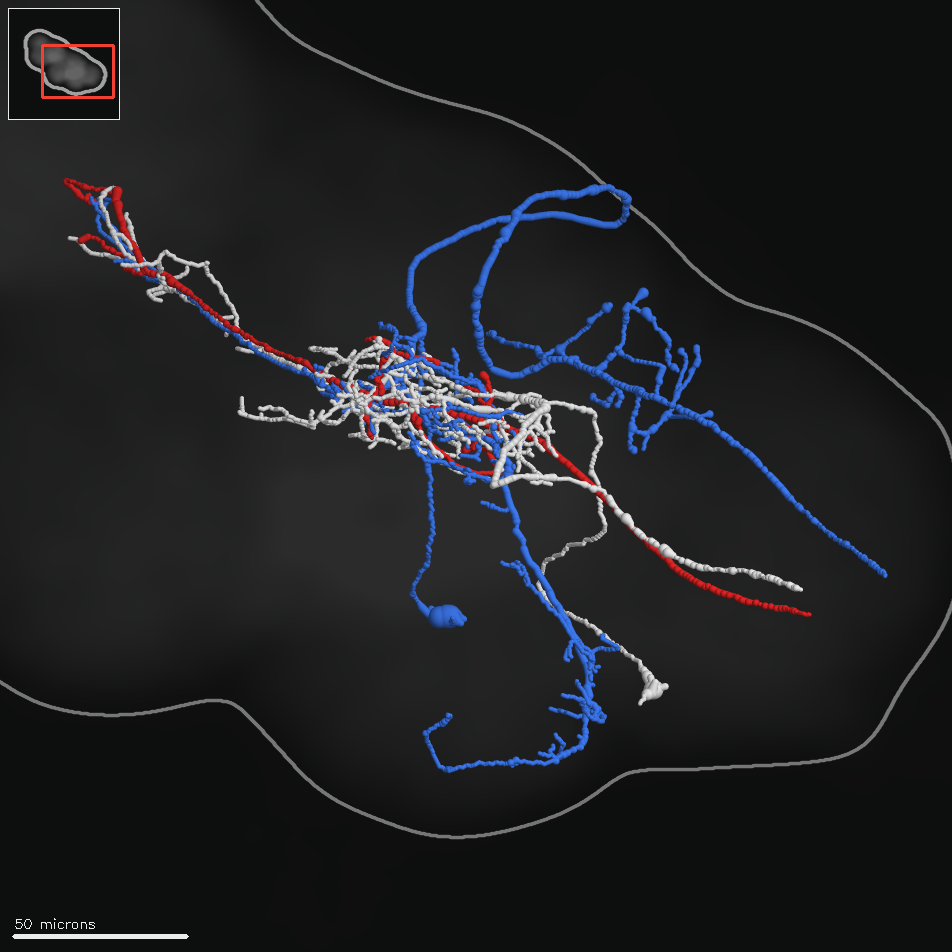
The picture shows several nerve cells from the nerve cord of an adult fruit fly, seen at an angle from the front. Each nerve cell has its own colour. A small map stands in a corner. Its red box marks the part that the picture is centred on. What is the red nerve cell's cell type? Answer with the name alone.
DNx02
